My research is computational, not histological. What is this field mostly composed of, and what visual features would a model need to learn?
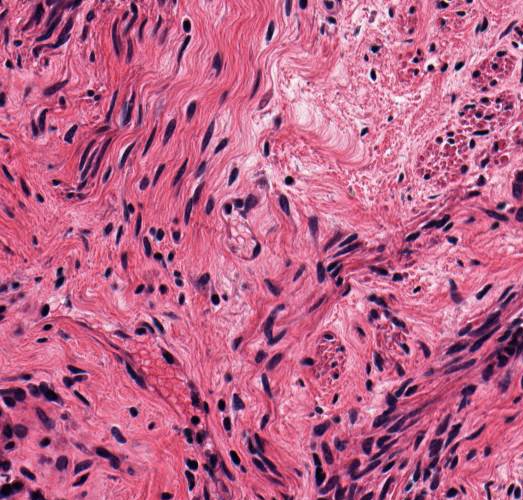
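That's dense connective tissue, mostly: wavy pink collagen fibres run between the cells everywhere.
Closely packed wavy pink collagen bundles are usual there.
Note the nuclei too: many are dark, slender, wavy or curved rather than straight.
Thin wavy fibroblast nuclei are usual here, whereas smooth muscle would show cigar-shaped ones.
The spindle cells run in short crossing bundles.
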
